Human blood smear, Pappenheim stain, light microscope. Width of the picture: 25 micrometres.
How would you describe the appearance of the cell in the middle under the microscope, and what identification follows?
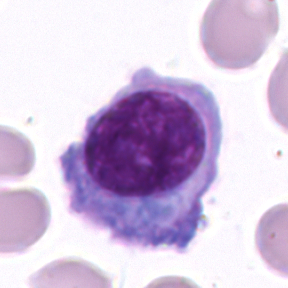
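Taking each feature in turn, the cell outline is irregular, with ragged, uneven edges. The nucleus is round, with neither indentation nor lobes, and measures about 11 by 9 micrometres. The cytoplasm is blue, and no distinct granules can be made out in it. The cell is a plasma cell.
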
